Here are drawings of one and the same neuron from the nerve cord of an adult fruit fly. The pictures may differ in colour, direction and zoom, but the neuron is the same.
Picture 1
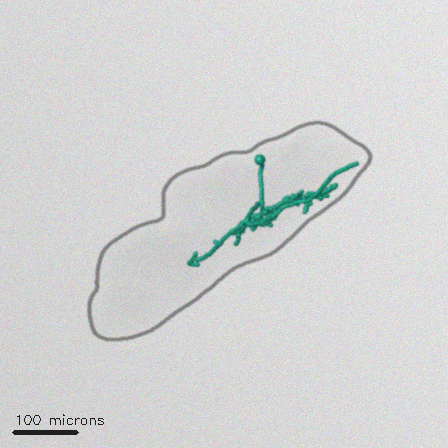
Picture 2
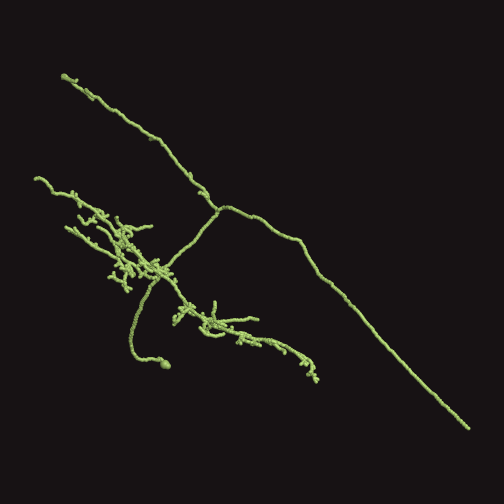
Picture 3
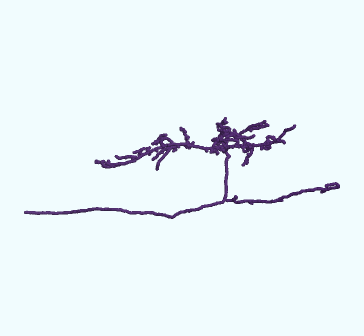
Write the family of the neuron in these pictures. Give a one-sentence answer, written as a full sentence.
This neuron has hemilineage 07B as its family.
